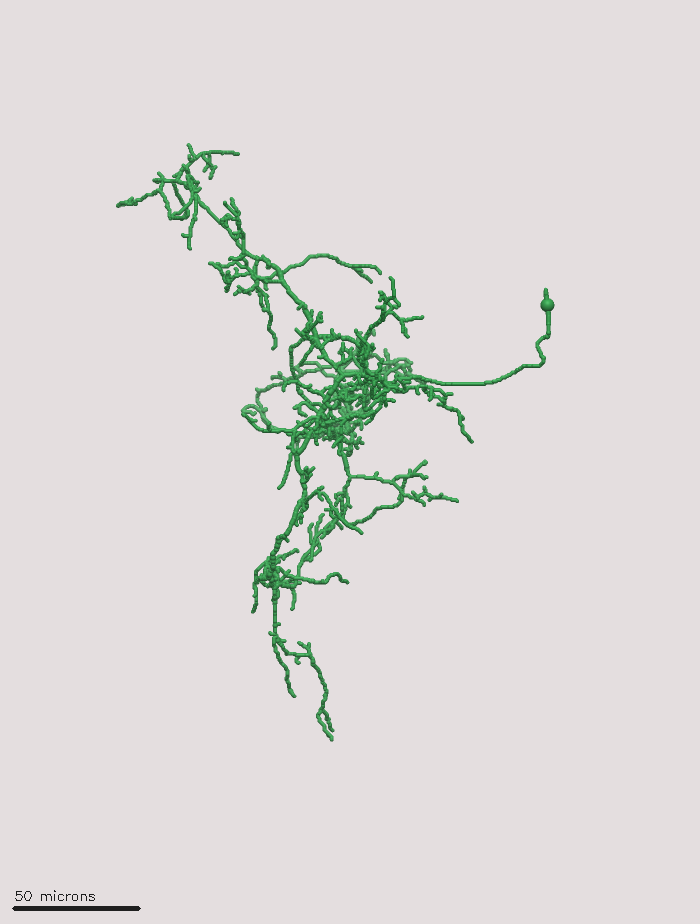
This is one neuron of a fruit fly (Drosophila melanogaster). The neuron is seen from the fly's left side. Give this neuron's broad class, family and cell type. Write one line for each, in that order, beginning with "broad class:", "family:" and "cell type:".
broad class: central-brain intrinsic neuron
family: hemilineage DL1_ventral
cell type: PVLP211m_b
